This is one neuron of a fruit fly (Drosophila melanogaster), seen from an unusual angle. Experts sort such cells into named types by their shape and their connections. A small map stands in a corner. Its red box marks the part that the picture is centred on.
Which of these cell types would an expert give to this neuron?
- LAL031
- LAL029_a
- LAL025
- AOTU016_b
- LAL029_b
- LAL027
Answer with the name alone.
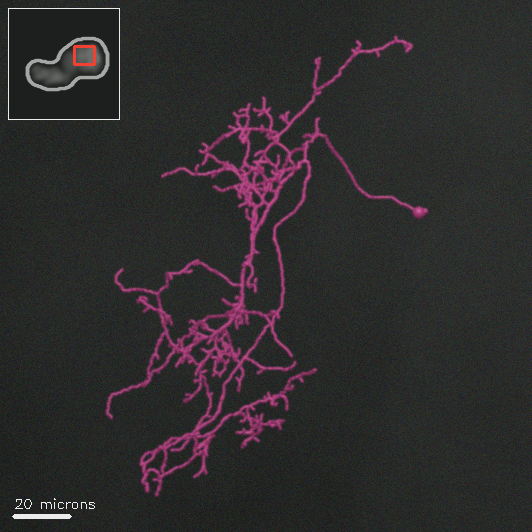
LAL029_b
